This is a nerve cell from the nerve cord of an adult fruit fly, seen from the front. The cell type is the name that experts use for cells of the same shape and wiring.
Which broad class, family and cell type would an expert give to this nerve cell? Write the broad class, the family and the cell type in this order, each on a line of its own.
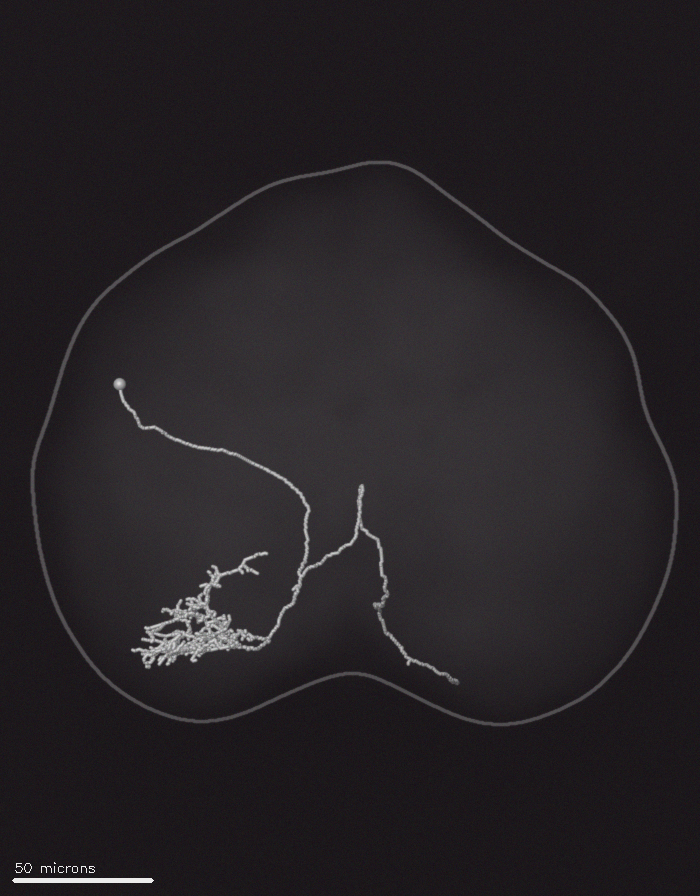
nerve-cord intrinsic neuron
hemilineage 23B
IN23B081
